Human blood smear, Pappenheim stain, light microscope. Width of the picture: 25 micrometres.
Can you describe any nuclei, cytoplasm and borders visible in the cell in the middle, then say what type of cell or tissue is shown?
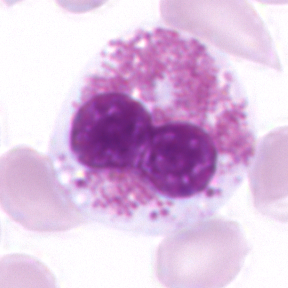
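Two nuclear lobes lie side by side across the lower half of the cell, their chromatin dense and dark purple. The outline is smooth and roundish. Granules are most crowded in the region above the nucleus. The cell is an eosinophil.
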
